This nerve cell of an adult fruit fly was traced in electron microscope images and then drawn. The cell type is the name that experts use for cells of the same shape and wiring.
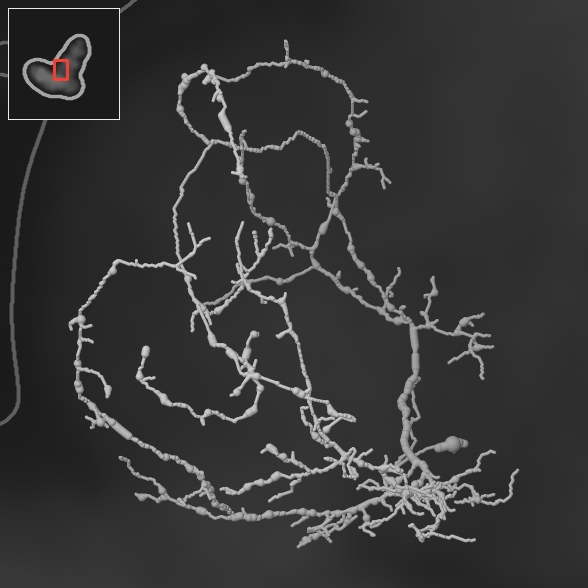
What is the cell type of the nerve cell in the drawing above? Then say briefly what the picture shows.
Its cell type is IN04B053. It is a nerve-cord intrinsic neuron. The cell body can be seen at the lower right of the picture. In this view it is about as wide as it is tall.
